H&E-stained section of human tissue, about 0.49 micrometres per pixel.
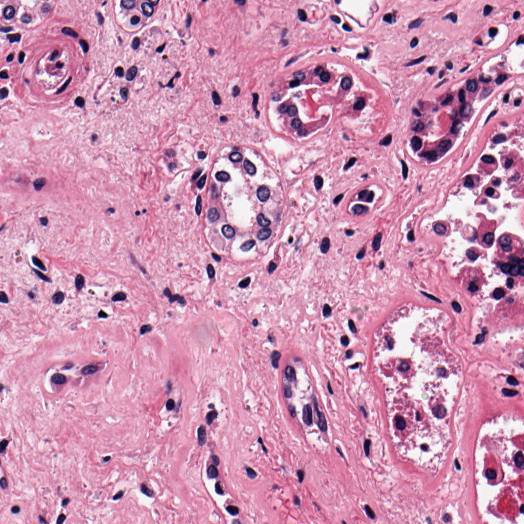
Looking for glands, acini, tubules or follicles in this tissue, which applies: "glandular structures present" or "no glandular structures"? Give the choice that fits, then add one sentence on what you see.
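Glandular structures present. Near the centre, a small rounded group of cuboidal cells is arranged in a ring around a small pale lumen.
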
